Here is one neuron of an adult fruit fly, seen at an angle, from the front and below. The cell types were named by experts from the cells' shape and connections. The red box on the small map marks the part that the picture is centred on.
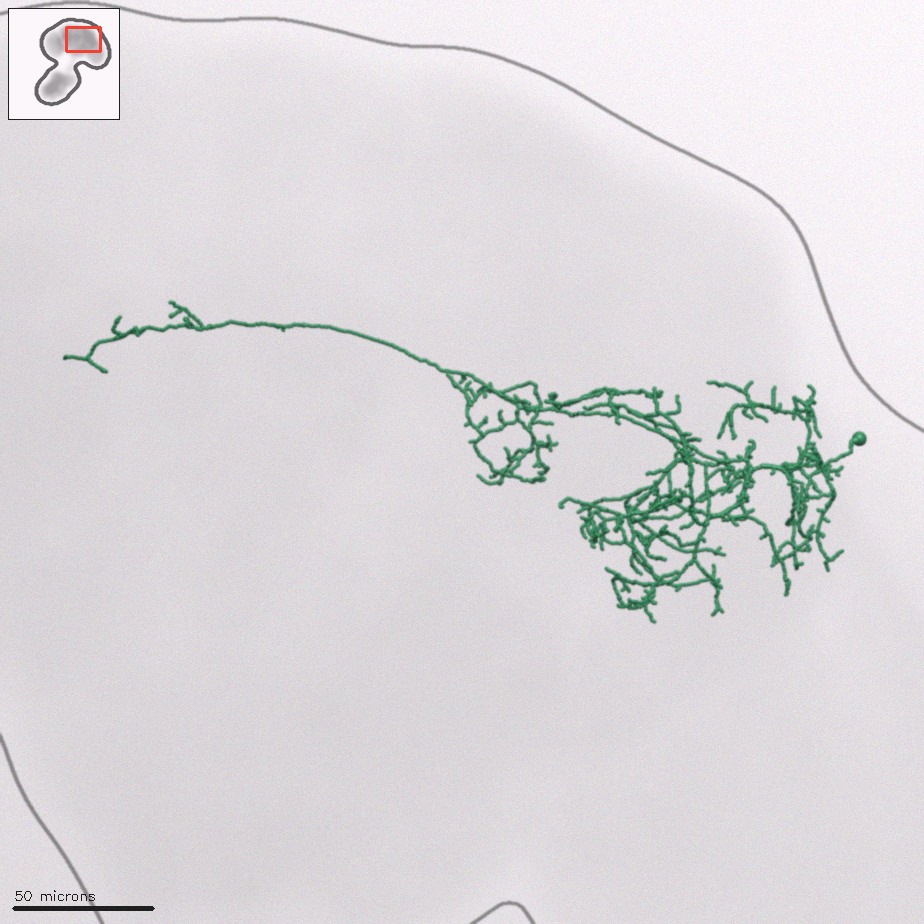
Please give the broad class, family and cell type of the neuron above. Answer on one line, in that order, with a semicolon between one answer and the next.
central-brain intrinsic neuron; hemilineage VLPl2_medial; AVLP177_a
